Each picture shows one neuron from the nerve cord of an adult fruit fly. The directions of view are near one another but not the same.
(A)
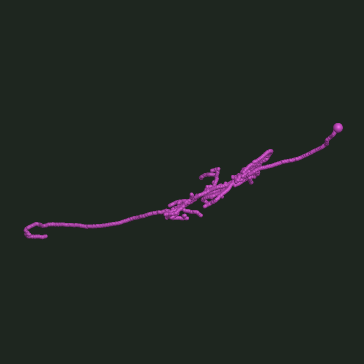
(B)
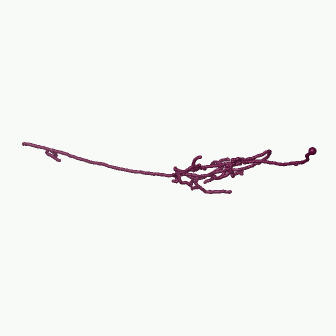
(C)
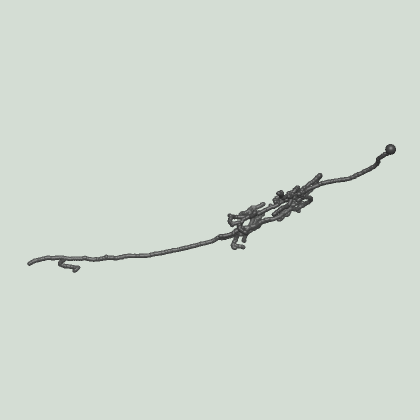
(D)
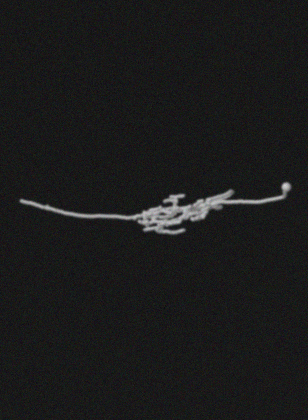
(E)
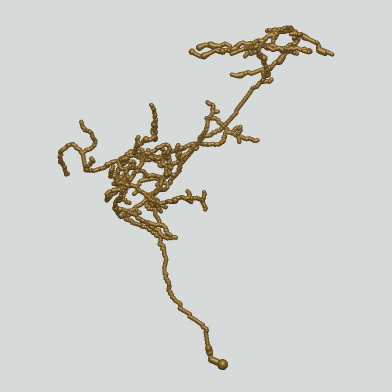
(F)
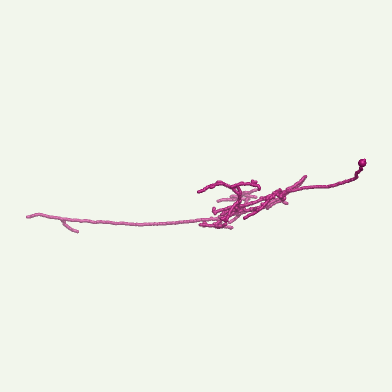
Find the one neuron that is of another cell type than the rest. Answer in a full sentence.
Picture E shows a neuron of another cell type.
